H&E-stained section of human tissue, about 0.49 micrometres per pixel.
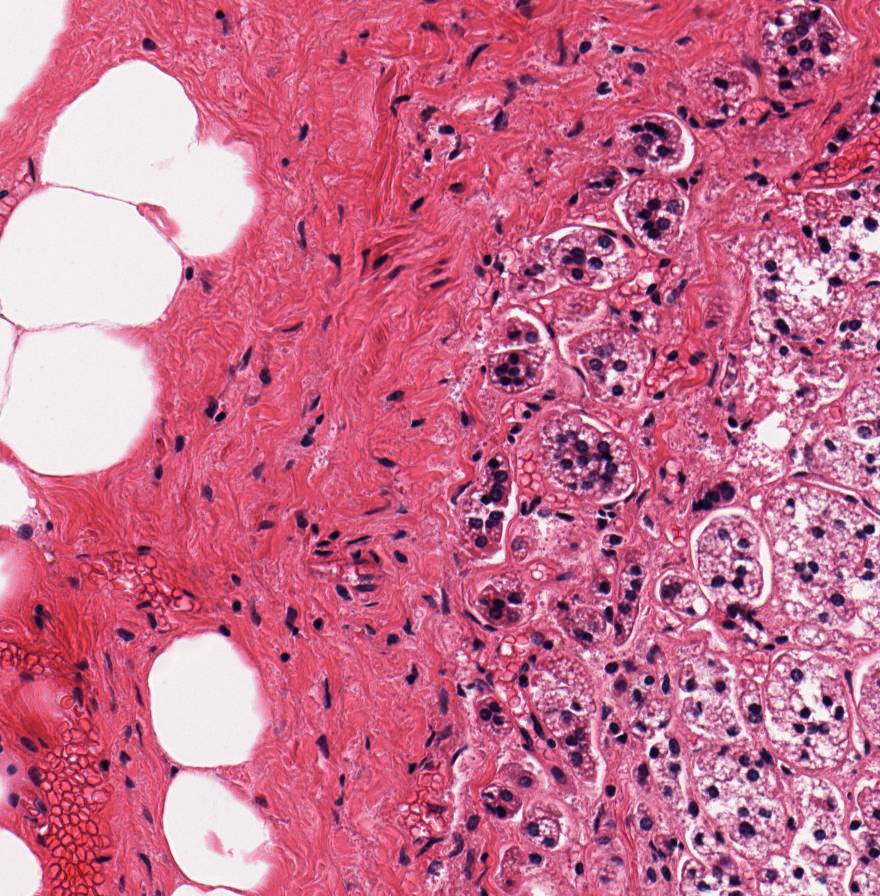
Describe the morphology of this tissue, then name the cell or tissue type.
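Left half: a band of dense fibrous tissue running downward. Right half: rounded cell nests, outlined by thin channels with red blood cells and lacking a central lumen. Nest cells: pale, finely vacuolated, foamy cytoplasm, most marked toward the right edge. Name: adrenal gland.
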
